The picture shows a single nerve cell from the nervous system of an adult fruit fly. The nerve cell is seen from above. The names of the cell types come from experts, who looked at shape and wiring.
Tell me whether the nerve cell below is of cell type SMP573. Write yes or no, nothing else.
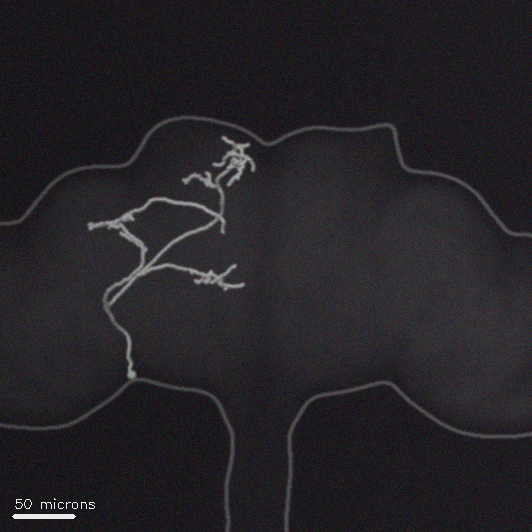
yes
